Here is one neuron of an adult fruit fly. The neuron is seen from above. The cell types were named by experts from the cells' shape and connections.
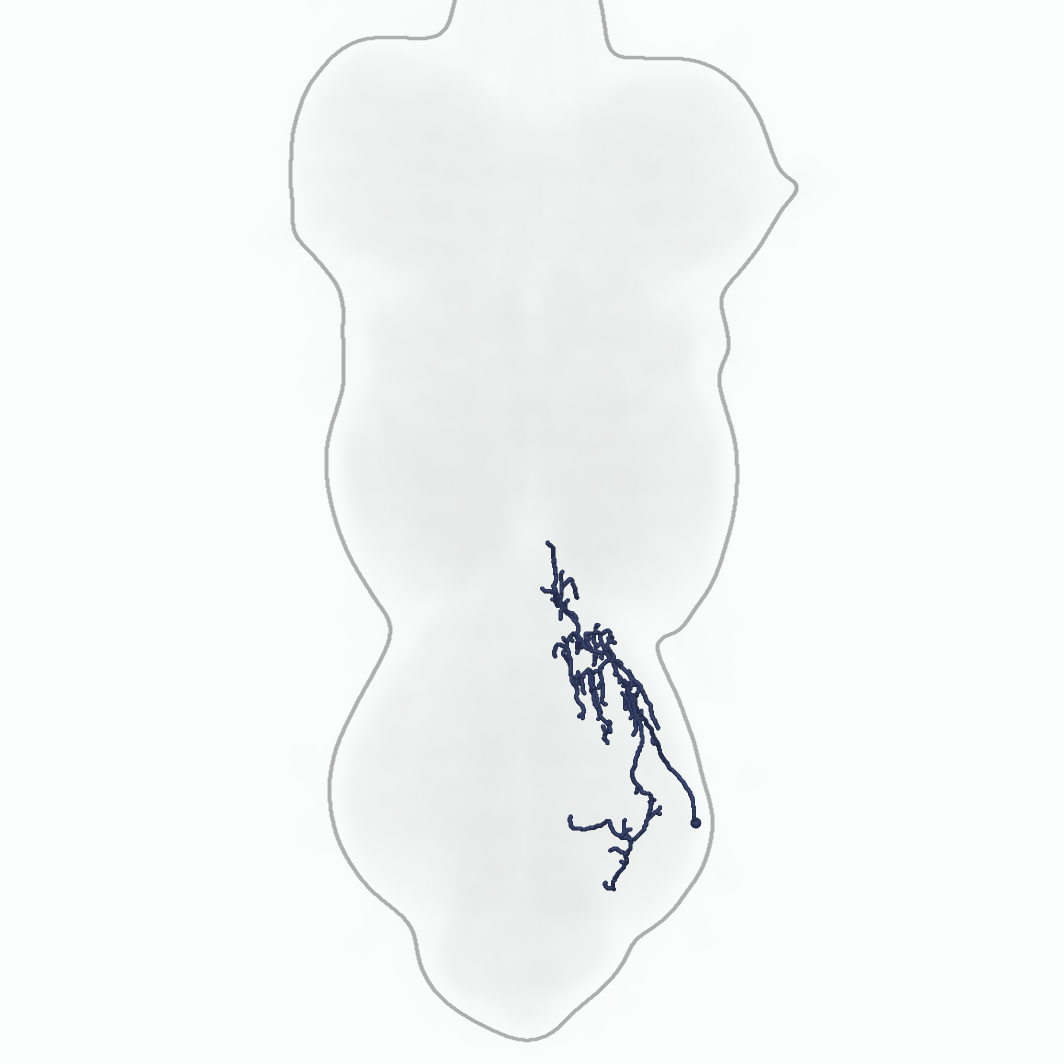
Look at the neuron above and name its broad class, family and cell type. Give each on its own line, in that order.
nerve-cord intrinsic neuron
hemilineage 08A
IN08A048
